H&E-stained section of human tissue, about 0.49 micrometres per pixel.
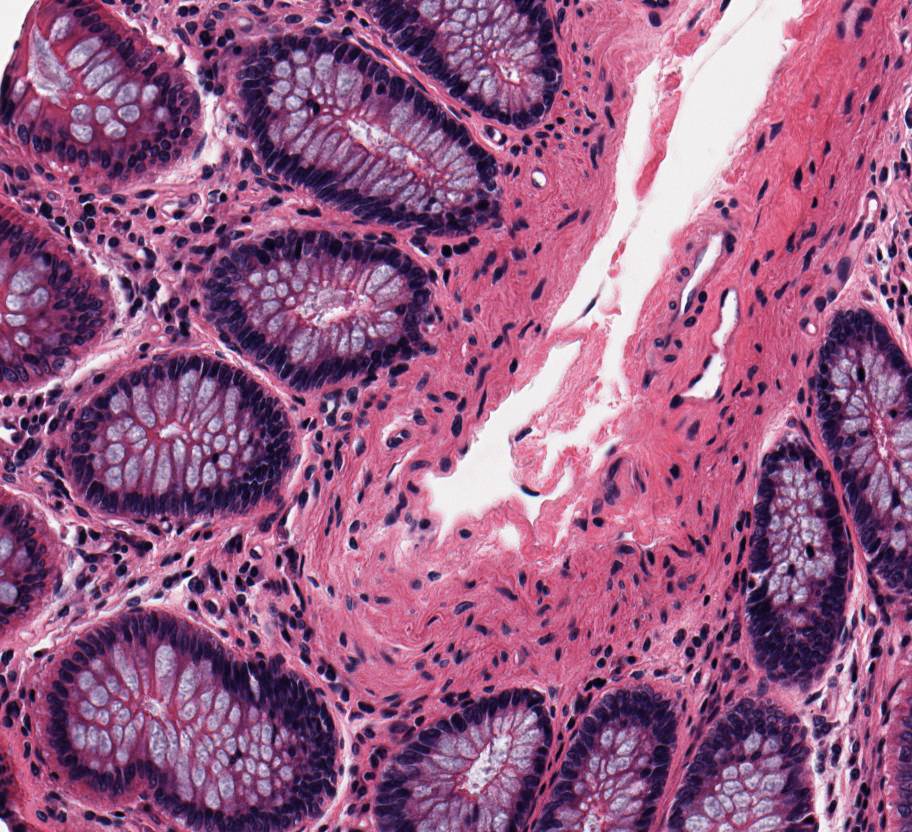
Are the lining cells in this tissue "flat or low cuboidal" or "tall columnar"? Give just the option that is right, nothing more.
Tall columnar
